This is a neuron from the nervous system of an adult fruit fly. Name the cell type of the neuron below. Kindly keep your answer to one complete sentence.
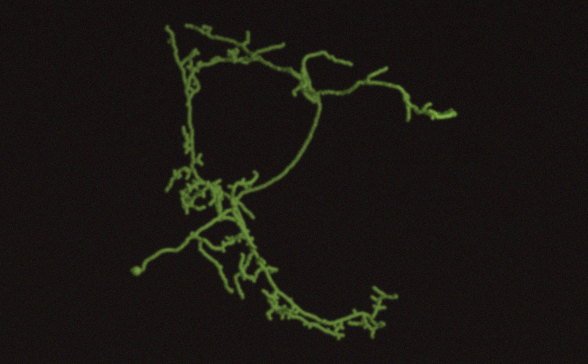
In the scheme of cell types, this neuron is SAD045.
